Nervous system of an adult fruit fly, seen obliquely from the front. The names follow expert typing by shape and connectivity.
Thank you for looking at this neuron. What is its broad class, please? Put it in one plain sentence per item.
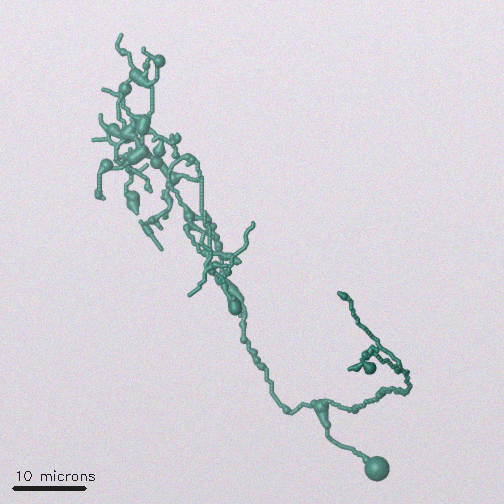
The broad class is optic-lobe intrinsic neuron.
